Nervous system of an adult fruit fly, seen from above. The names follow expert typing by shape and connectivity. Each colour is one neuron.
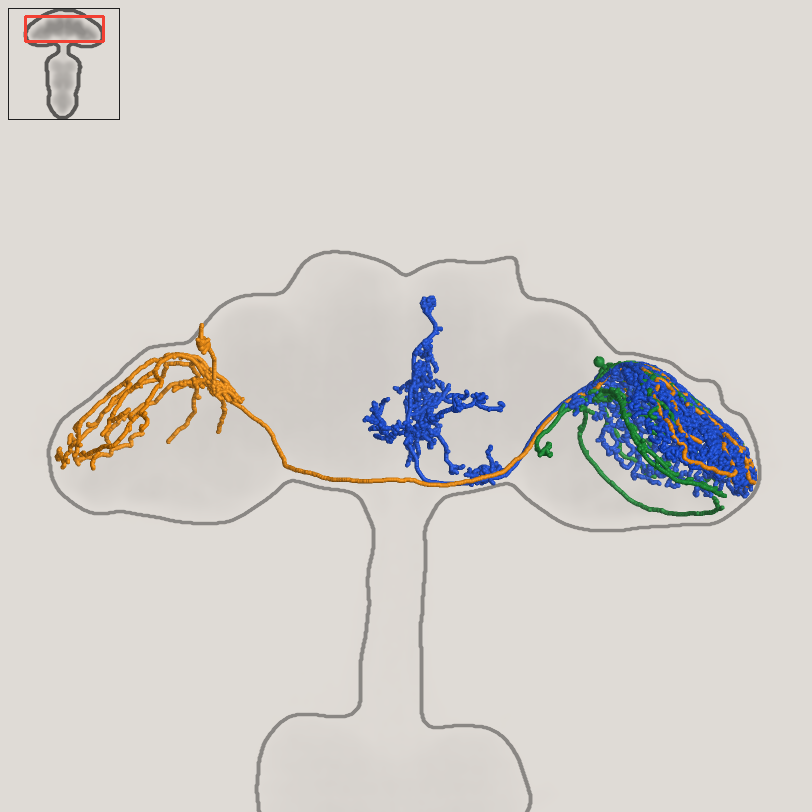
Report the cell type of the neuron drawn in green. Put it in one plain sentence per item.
The cell type is aMe4.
